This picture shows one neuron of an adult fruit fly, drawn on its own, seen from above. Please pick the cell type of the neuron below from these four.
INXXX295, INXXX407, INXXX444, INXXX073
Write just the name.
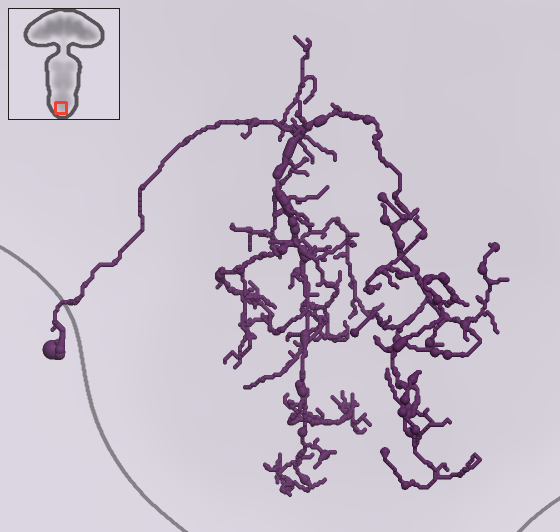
INXXX407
